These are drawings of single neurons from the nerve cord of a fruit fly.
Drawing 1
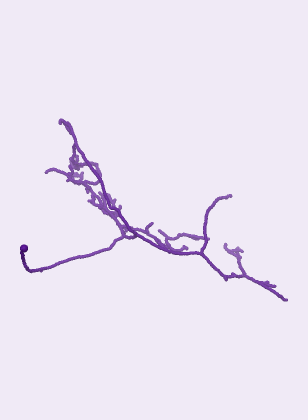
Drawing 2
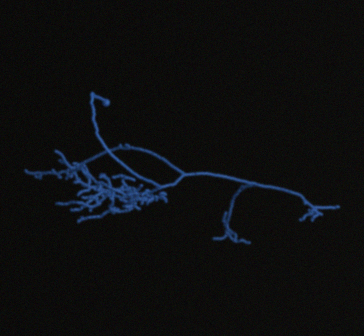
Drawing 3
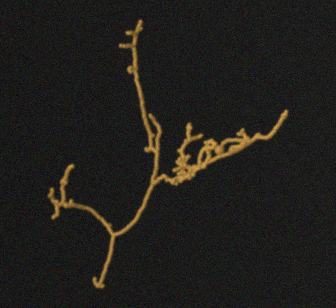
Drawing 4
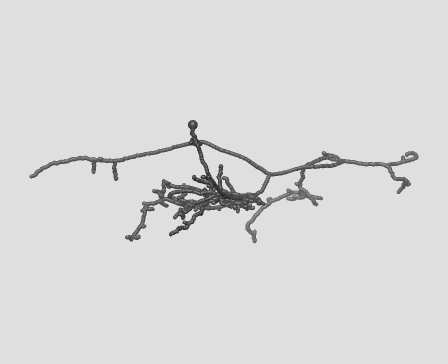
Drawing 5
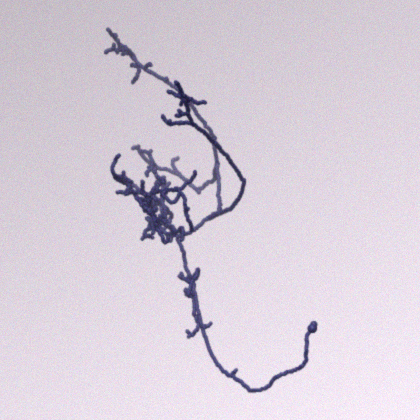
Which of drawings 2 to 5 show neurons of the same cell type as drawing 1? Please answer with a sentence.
Drawing 2 and drawing 5 are of the same cell type.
